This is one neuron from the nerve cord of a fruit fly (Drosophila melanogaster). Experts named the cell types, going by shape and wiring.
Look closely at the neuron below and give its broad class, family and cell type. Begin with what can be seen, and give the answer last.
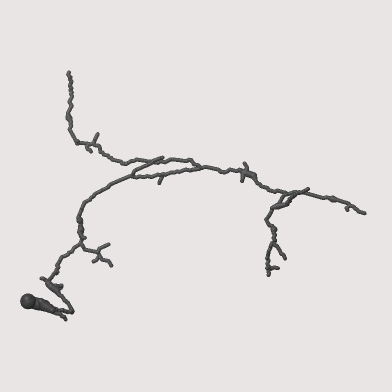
In this view it is wider than it is tall. Its broad class is motor neuron of the nerve cord. Its family is hemilineage 15B. Its cell type is MNml77.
